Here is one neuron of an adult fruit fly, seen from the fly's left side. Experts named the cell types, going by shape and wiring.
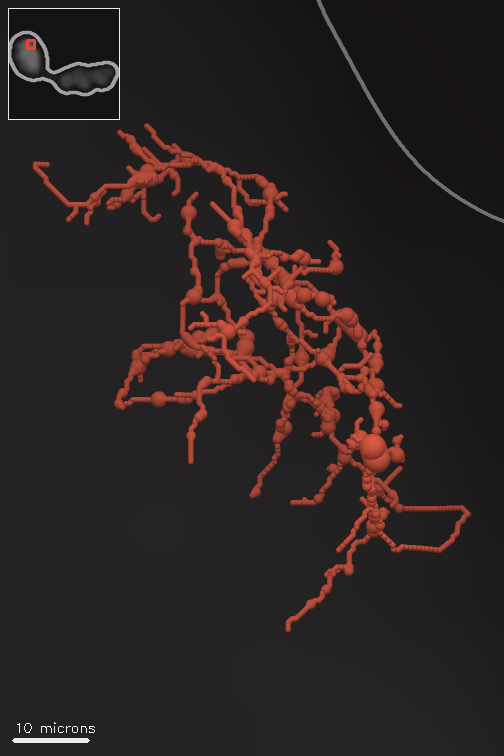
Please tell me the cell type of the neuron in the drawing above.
CB1726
